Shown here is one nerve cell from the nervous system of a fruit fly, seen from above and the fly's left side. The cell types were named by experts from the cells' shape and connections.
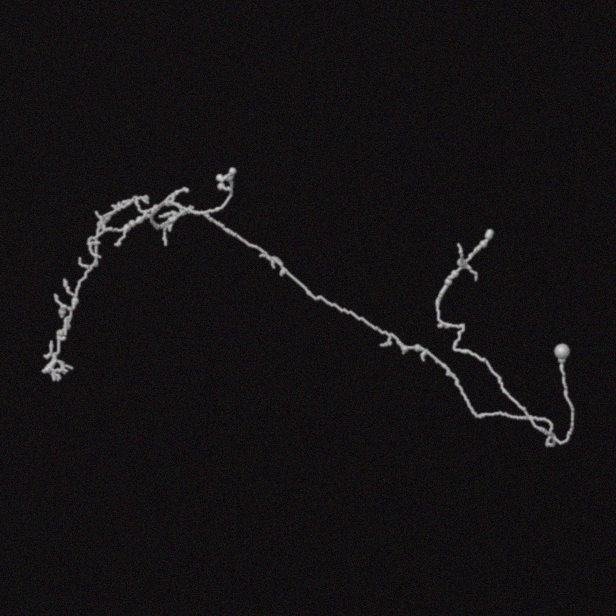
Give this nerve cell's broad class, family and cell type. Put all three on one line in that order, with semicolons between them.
central-brain intrinsic neuron; class Kenyon Cell; KCab-p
